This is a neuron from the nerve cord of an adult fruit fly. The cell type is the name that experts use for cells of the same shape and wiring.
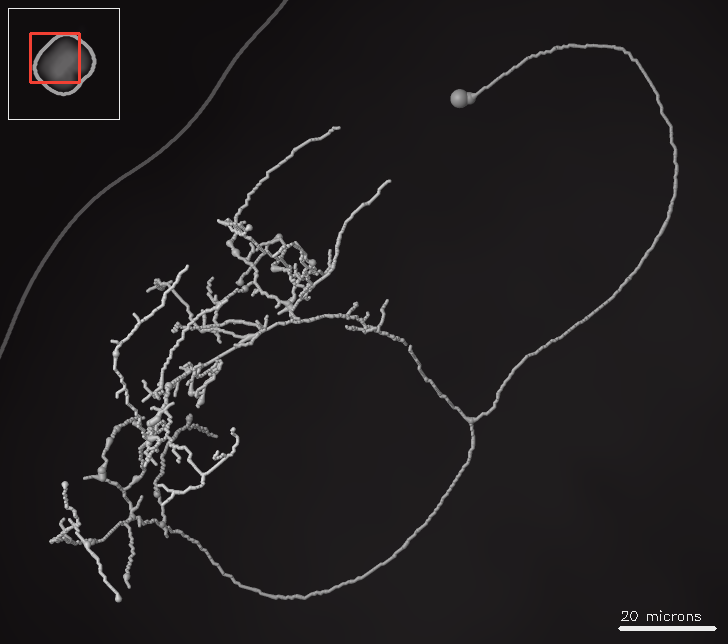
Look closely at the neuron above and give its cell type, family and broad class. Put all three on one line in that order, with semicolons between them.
IN19B103; hemilineage 19B; nerve-cord intrinsic neuron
